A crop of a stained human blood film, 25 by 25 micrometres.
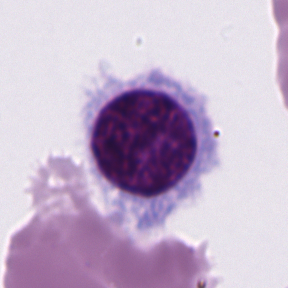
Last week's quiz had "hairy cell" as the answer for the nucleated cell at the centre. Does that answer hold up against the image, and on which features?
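Look at the edge first: it's ragged, with lots of fine hair-like projections all the way round. The nucleus sits near the centre with cytoplasm on every side, and there's no distinct nucleolus in it. The cytoplasm is pale blue and has no granules.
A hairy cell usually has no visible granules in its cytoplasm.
So that granule-free cytoplasm backs hairy cell.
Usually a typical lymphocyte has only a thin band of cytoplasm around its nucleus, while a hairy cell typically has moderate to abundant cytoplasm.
That makes the amount of cytoplasm around this nucleus the thing to compare when you set it against typical lymphocyte. So yes, hairy cell is the right name for this one.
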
